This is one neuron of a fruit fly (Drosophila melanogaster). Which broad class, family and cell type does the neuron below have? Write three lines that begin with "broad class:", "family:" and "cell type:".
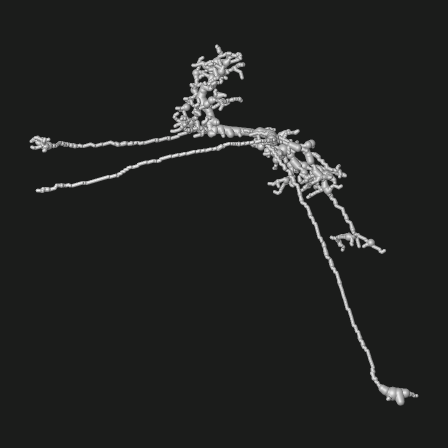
broad class: visual projection neuron
family: TmY
cell type: TmY14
